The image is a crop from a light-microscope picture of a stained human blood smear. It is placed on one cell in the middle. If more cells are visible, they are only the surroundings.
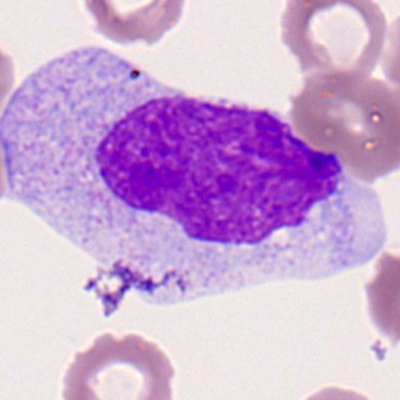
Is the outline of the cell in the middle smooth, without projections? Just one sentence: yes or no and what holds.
No, the outline of this cell is ragged or frayed, or it has projections, blebs or tags.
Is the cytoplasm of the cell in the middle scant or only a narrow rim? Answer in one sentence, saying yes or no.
No, this cell has broad cytoplasm around its nucleus.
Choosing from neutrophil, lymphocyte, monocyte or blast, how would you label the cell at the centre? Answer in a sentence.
What the crop centres on is a monocyte.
